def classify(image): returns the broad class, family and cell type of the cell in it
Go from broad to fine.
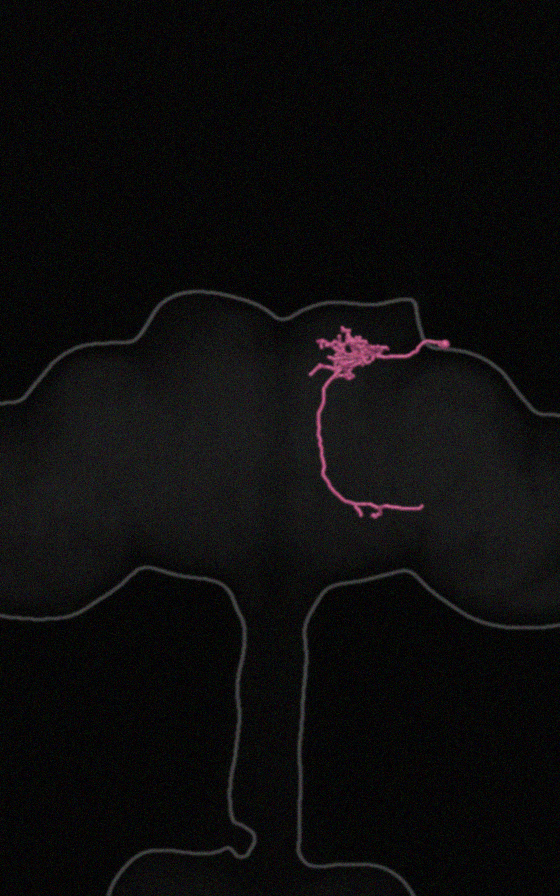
central-brain intrinsic neuron; hemilineage ALl1_ventral; M_lPNm11D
